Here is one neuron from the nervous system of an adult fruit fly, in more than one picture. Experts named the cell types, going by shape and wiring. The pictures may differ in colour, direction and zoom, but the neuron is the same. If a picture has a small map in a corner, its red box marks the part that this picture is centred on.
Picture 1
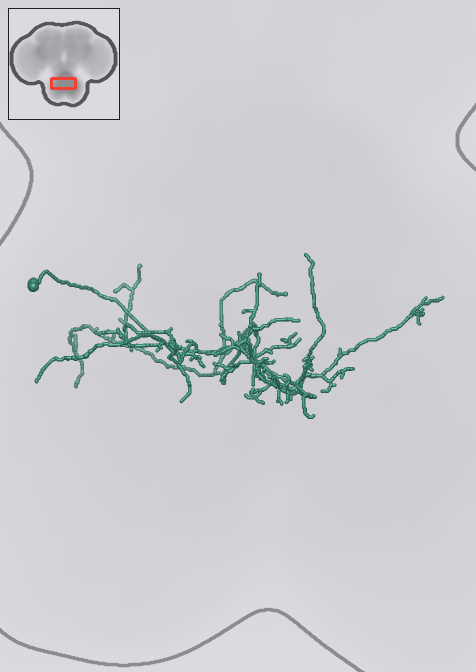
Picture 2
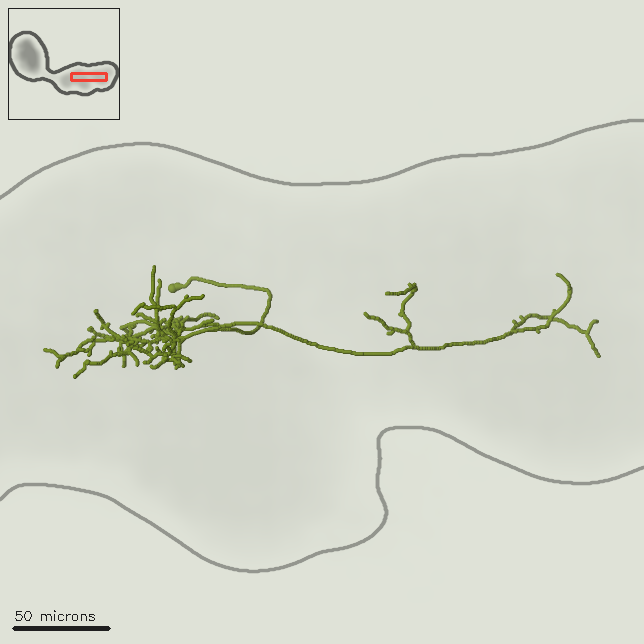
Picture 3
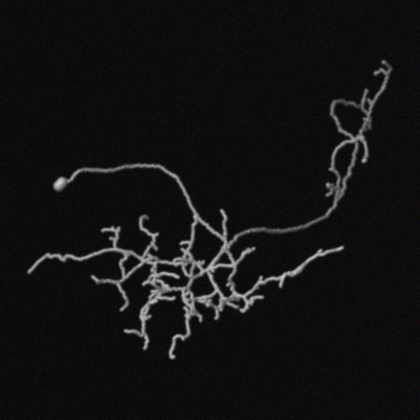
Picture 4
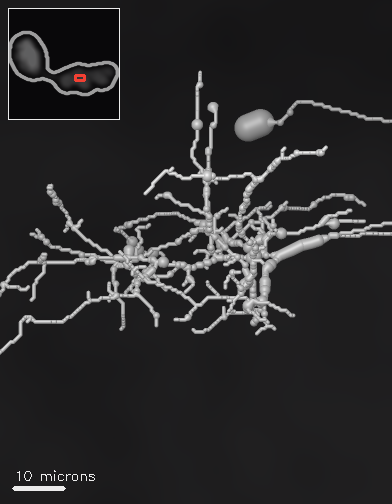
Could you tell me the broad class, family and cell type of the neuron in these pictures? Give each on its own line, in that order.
nerve-cord intrinsic neuron
hemilineage 11A
IN11A027_a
